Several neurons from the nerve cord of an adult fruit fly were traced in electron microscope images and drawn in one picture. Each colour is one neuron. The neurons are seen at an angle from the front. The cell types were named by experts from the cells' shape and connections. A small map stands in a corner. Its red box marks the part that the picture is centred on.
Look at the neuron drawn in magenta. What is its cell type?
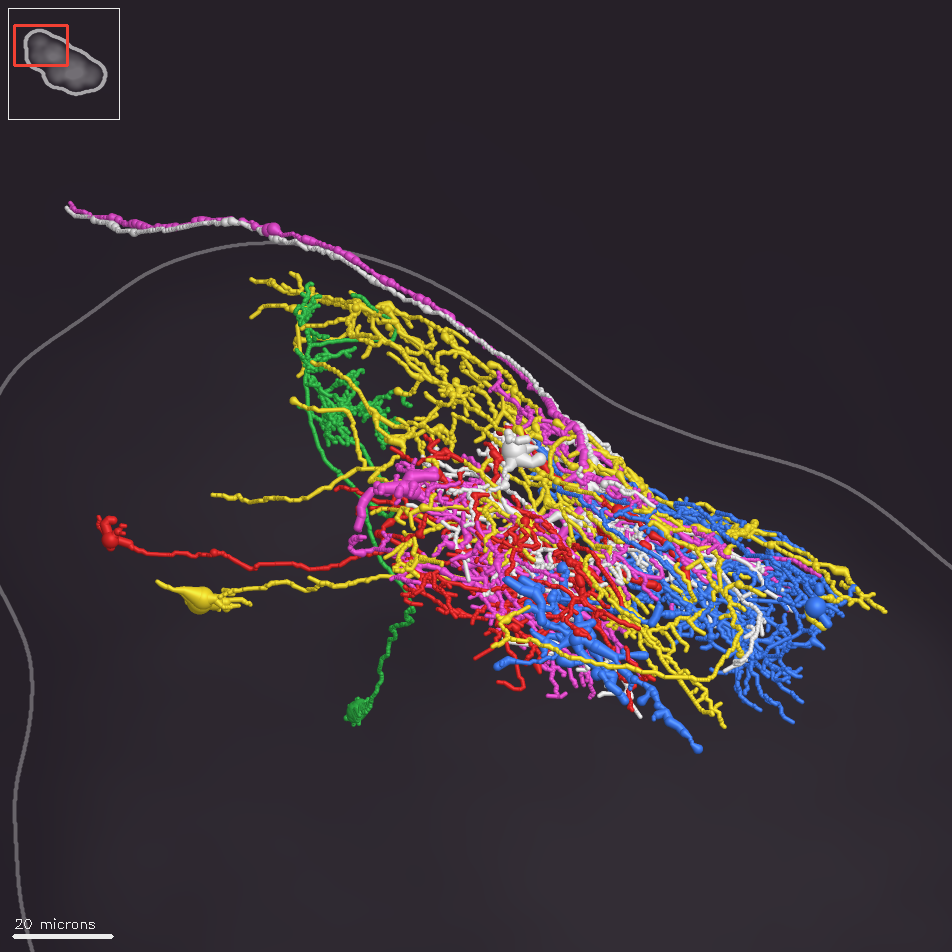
MNad06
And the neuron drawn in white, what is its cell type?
MNad02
